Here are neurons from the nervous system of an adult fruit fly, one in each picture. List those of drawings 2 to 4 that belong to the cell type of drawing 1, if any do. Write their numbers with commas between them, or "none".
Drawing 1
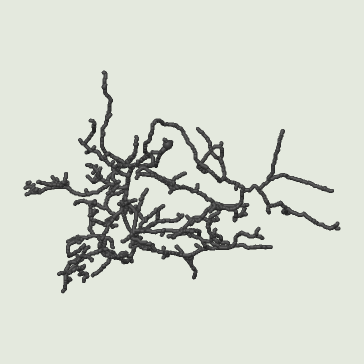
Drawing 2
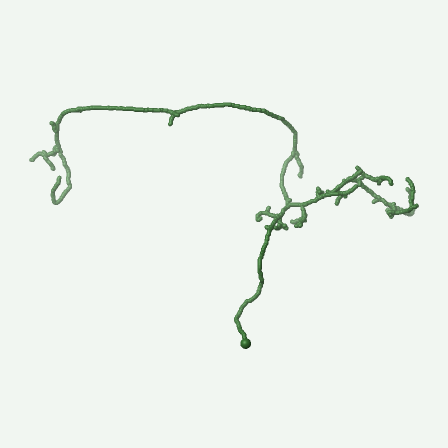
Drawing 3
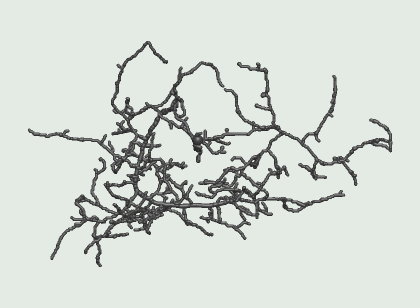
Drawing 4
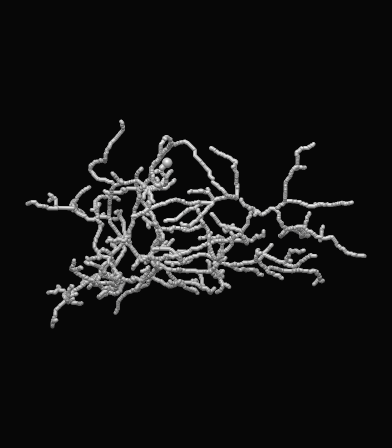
3, 4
